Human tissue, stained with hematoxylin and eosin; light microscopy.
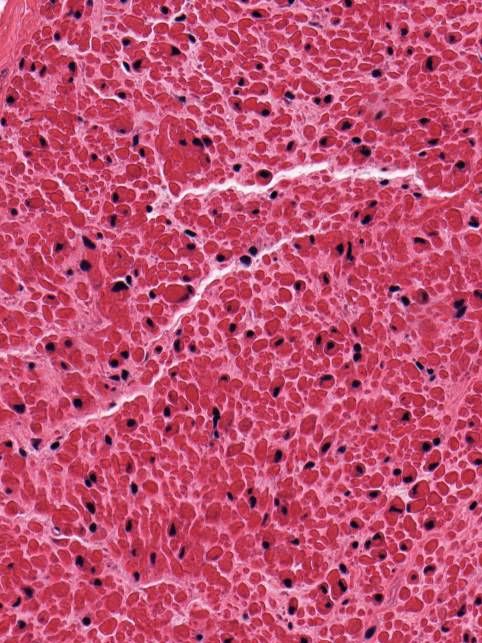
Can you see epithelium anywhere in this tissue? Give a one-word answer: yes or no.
No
